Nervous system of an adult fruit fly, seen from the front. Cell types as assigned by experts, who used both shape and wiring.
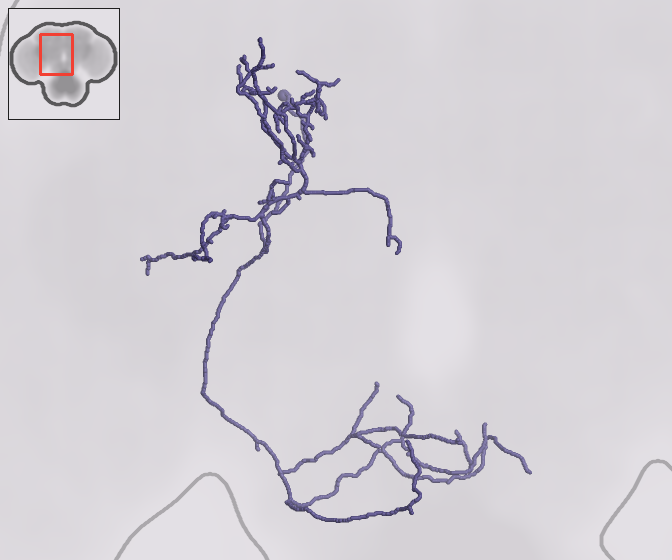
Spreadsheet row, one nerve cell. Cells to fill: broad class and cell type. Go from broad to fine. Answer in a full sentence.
A central-brain intrinsic neuron, type PVLP203m.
